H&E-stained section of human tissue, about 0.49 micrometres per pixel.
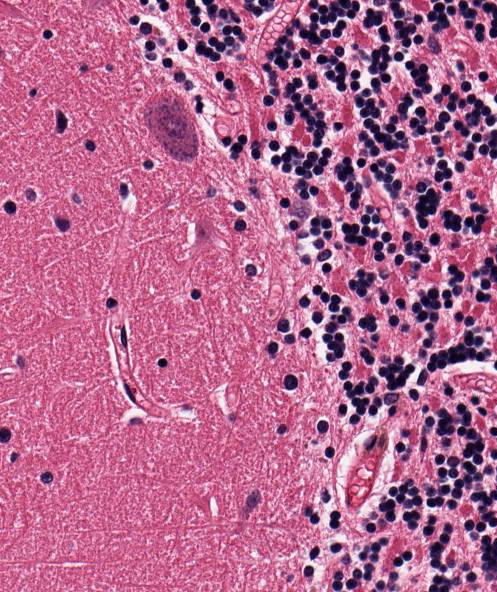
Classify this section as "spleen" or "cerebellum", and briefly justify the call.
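Cerebellum, I think. The field divides into a pale pink, sparsely cellular zone on the left and a densely cellular zone on the right, packed with small, round, dark nuclei showing very little visible cytoplasm. Their boundary runs roughly top to bottom and is irregular.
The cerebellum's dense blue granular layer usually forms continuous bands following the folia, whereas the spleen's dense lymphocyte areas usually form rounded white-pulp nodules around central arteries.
Here the dense zone runs along the right side, edged top to bottom. A small, obliquely cut vessel sits in its lower right.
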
